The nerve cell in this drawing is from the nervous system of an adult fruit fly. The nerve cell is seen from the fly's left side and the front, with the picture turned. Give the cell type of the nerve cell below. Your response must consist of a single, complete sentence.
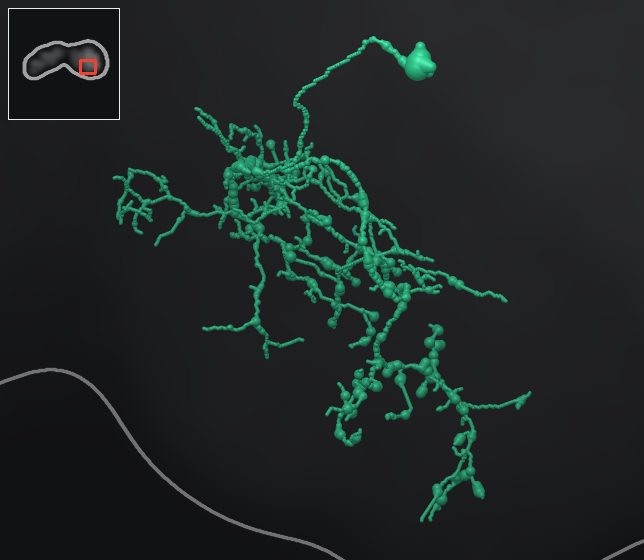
The cell type SLP231 includes this nerve cell.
